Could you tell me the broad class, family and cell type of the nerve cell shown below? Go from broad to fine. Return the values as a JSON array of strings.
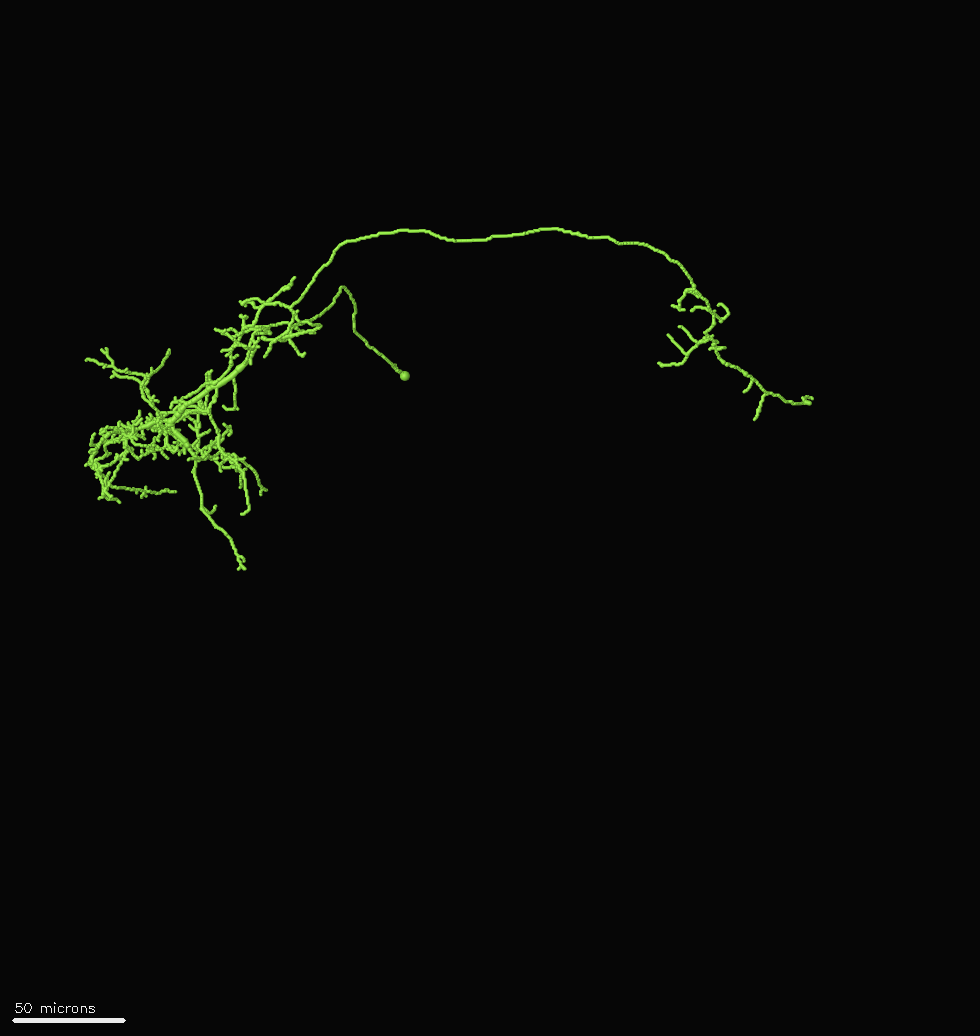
["central-brain intrinsic neuron", "hemilineage DM4_dorsal", "pC1_2a"]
